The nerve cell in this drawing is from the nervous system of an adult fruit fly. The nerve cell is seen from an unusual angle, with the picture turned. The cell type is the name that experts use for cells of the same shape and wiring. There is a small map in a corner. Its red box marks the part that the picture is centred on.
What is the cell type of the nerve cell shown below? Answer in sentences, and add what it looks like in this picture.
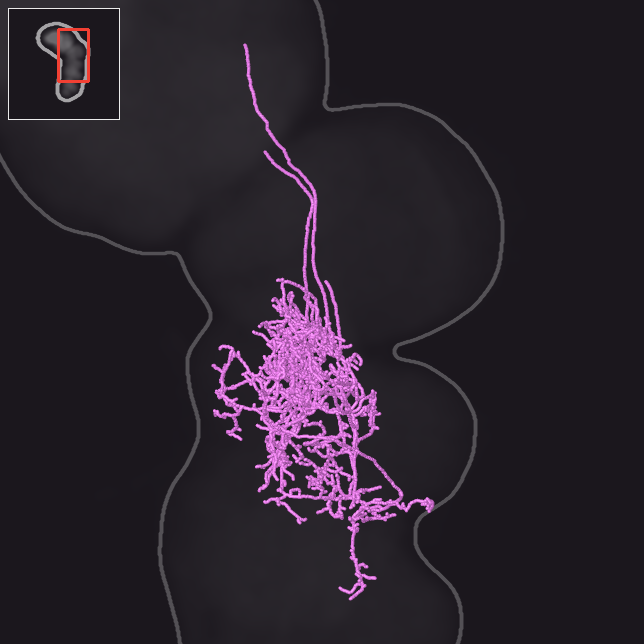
Its cell type is ANXXX008. Its broad class is ascending neuron. Dozens of branch ends can be seen. As drawn here it is more than twice as tall as it is wide.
